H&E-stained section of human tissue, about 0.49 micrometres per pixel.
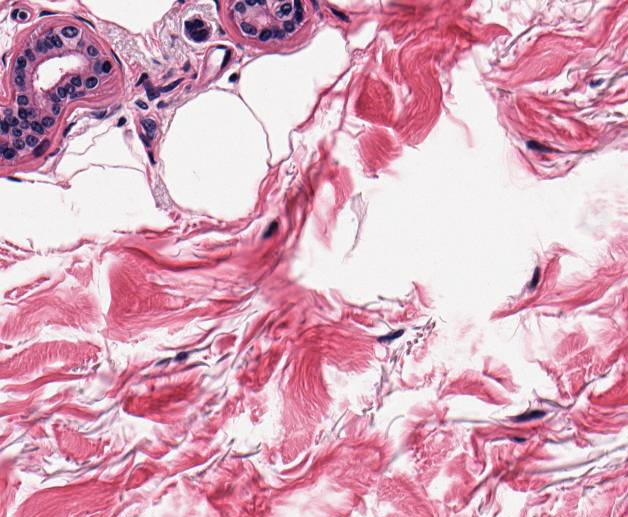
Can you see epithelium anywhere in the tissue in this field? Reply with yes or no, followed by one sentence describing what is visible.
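Yes. The tubules in the upper left are lined by cuboidal cells with round, dark-staining nuclei.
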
